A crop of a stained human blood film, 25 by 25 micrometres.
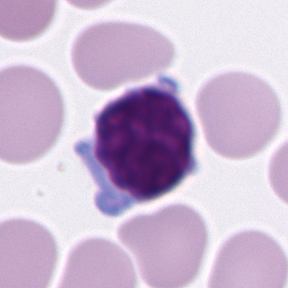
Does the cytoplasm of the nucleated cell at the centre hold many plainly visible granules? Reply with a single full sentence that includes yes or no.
No, its cytoplasm lacks visible granules entirely.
